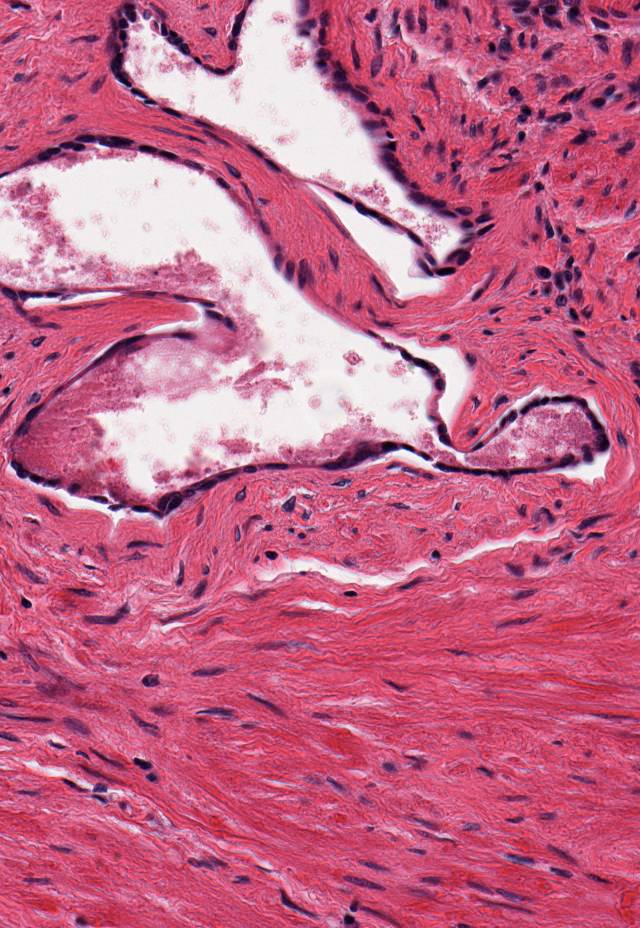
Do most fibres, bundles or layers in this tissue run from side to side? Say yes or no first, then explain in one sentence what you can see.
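Yes. In the lower half, eosinophilic fibres run roughly horizontally across the field.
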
